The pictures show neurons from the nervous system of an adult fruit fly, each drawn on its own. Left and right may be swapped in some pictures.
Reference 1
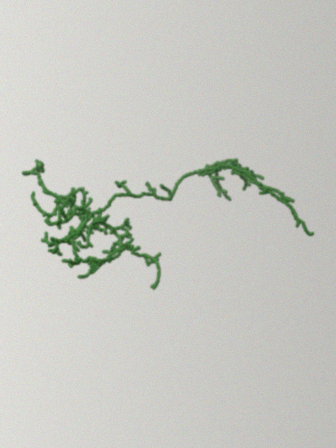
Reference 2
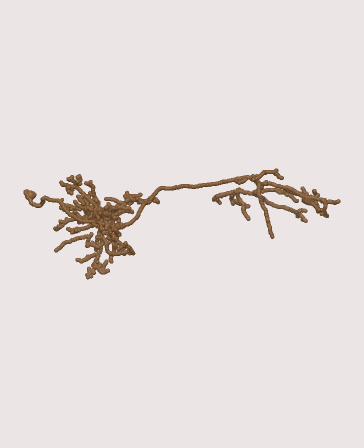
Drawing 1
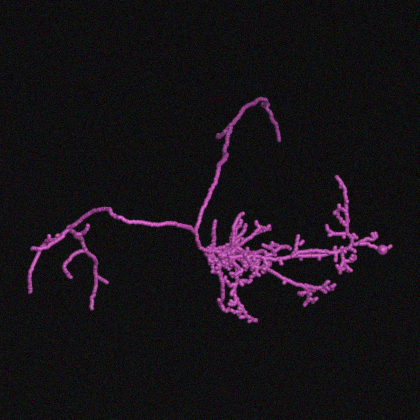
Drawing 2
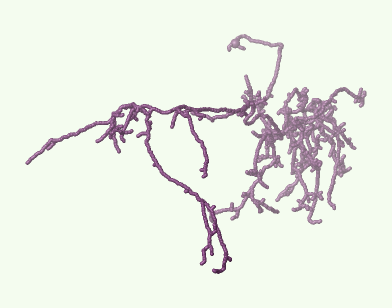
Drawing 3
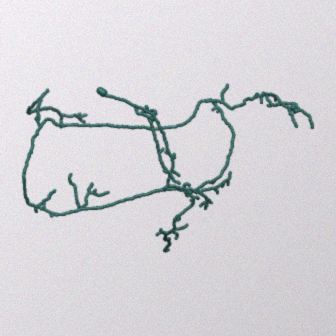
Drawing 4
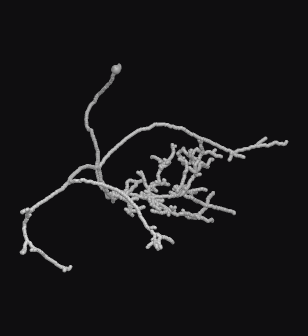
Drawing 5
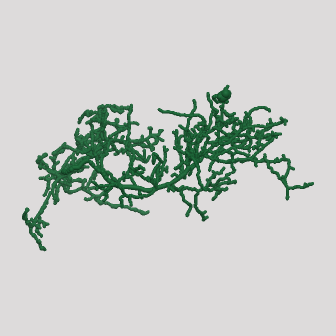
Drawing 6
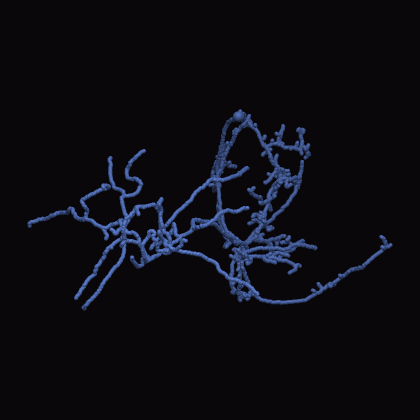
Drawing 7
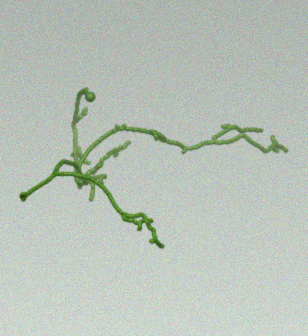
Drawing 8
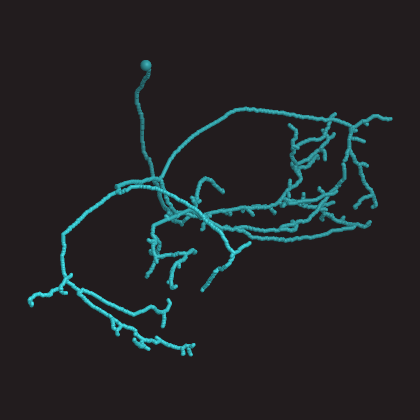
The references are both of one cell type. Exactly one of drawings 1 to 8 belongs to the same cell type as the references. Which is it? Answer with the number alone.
2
